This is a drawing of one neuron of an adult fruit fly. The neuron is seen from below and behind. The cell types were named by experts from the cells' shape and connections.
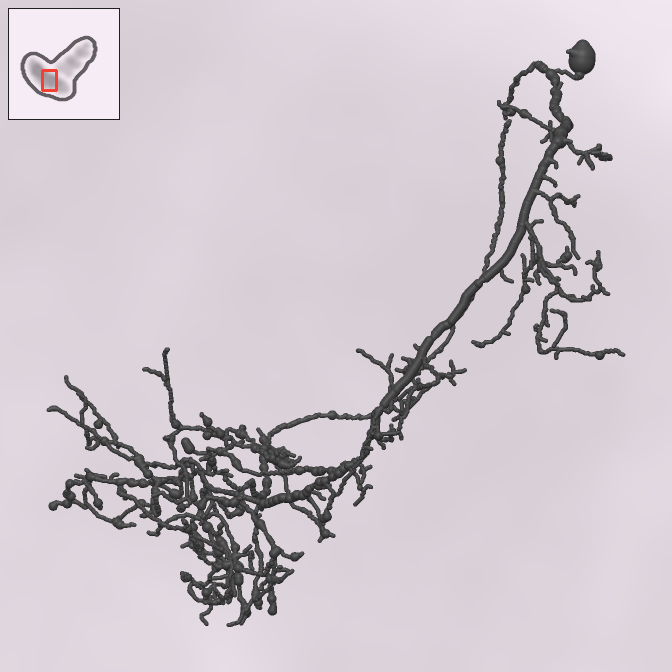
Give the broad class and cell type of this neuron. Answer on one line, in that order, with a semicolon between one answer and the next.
central-brain intrinsic neuron; LAL145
